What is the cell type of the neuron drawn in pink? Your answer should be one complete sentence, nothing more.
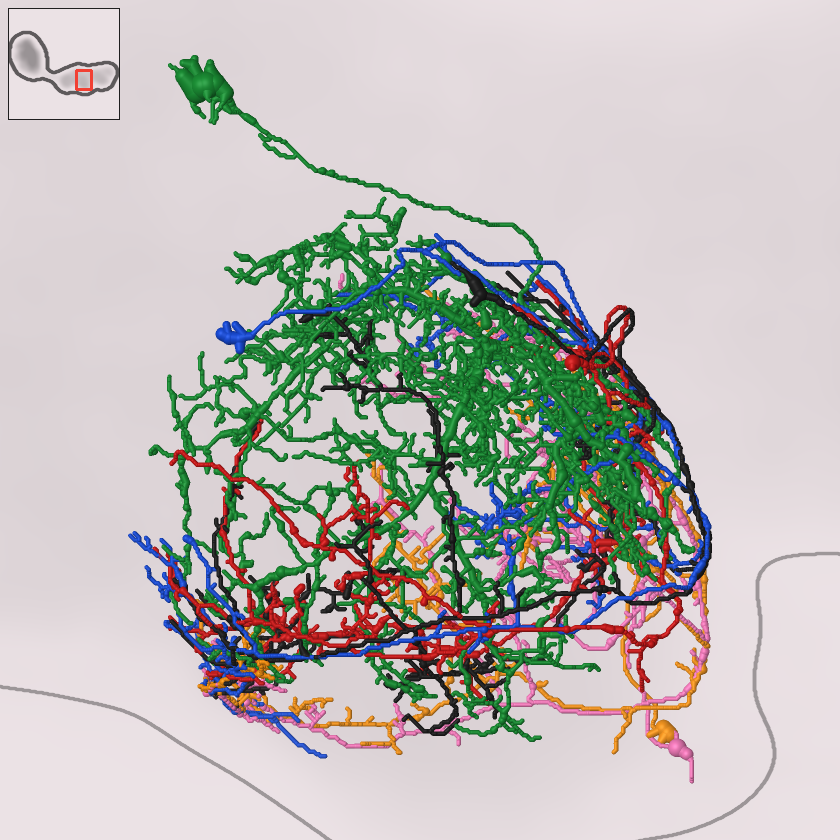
It is IN19A101 that is the cell type of the neuron.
